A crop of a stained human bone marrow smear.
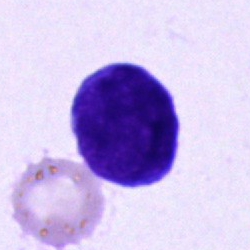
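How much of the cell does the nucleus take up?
Nearly the whole cell, and I can't see a clear rim of cytoplasm.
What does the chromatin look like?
It is dense and stains dark purple throughout.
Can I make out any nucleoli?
No, none can be seen in the nucleus.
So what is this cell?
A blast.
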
